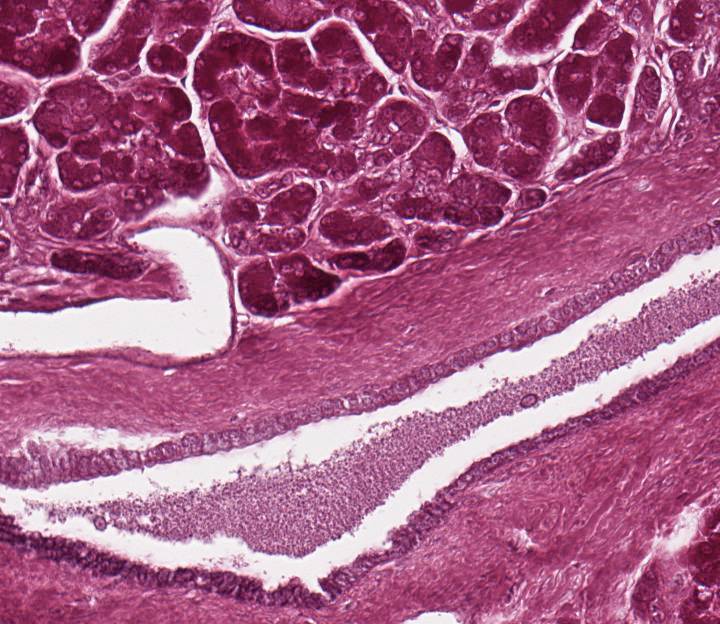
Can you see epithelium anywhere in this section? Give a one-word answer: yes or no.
Yes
